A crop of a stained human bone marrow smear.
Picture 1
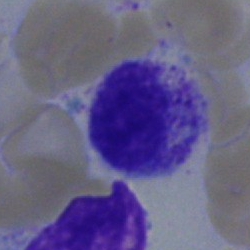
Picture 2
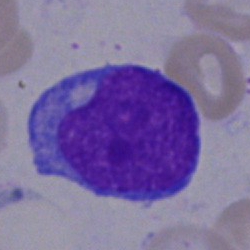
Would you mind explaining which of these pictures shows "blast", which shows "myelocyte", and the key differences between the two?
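As I see it, picture 1 shows the myelocyte and picture 2 the blast. The myelocyte has a round outline, and toward its right edge the granules lie looser, with paler gaps between them.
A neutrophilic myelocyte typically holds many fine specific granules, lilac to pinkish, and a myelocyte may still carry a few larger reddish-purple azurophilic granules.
In the blast I can see no granules; its cytoplasm is blue and lies mostly on the left side of the nucleus. A pale clear area in that cytoplasm borders the nucleus at its upper left, and the chromatin is deep purple across the whole nucleus.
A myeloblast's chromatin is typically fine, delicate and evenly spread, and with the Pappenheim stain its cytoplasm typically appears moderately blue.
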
